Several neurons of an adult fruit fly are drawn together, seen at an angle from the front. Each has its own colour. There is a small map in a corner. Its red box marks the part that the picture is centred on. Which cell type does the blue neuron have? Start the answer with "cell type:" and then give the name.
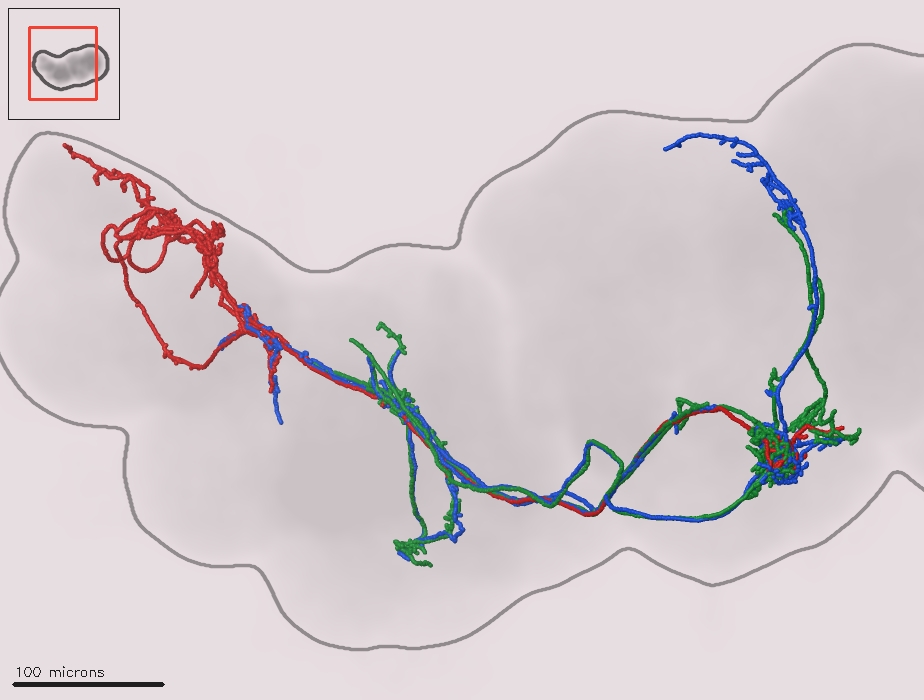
cell type: AN27X024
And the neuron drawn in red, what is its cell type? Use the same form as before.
cell type: ANXXX202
